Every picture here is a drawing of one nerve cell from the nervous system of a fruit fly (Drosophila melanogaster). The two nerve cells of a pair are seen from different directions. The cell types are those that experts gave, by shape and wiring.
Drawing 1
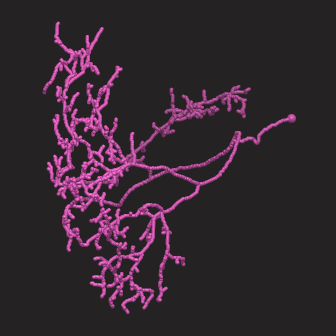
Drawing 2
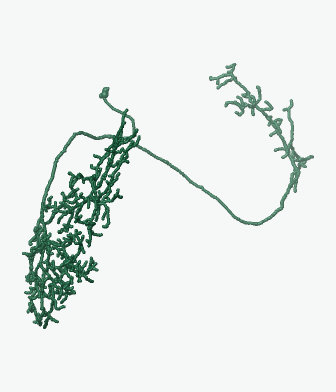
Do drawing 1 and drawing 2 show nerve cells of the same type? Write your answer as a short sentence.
They are of the same cell type.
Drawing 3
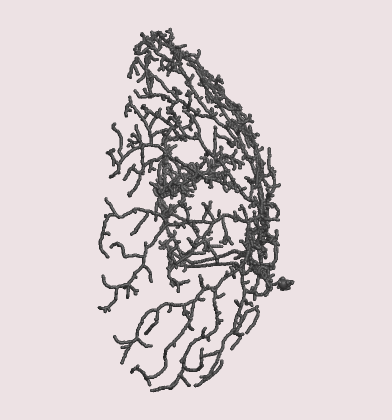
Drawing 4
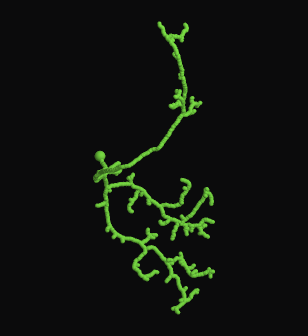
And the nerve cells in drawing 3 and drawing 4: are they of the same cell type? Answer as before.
They are of different cell types.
